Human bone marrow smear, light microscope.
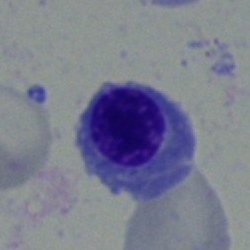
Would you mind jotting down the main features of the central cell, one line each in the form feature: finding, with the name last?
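Cytoplasm: blue
Nuclear position: off-centre, toward the upper left
Chromatin: dark purple, coarsely clumped
Pale zone: in the cytoplasm just right of the nucleus
Identification: erythroblast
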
